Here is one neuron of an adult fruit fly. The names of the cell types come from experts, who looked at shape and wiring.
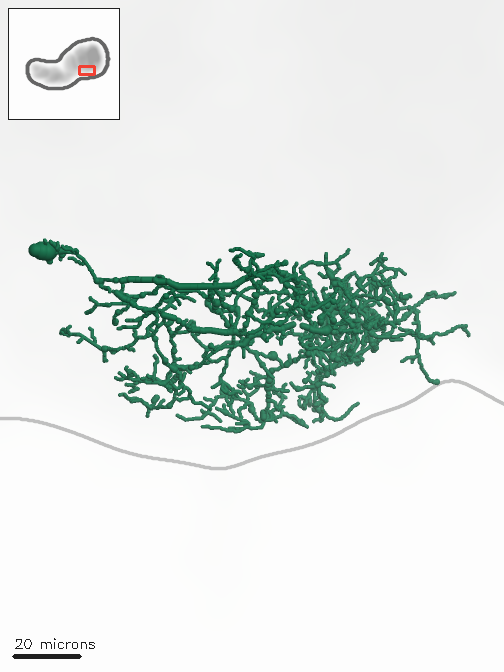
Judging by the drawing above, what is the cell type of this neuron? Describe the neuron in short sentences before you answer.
By the scale bar it is about 130 microns wide in this view. As drawn here it is wider than it is tall. Its broad class is central-brain intrinsic neuron. The cell type is GNG080.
